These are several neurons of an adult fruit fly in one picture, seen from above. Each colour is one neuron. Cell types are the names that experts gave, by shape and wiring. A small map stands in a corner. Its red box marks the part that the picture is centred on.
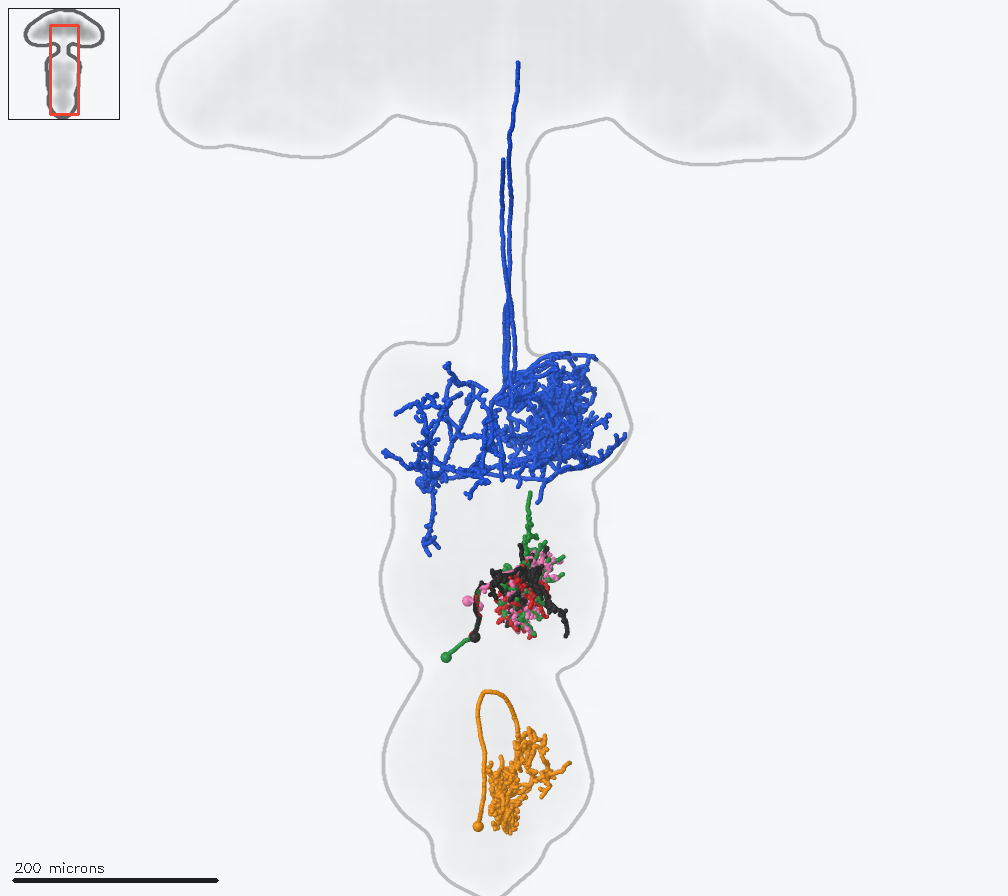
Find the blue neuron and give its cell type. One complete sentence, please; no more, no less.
The cell type given to this neuron is ANXXX008.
